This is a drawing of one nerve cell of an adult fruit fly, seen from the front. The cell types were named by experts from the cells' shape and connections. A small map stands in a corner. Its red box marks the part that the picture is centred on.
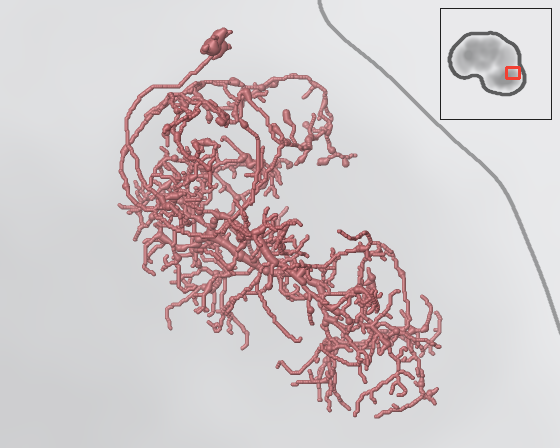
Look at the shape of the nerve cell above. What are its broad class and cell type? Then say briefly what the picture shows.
Its broad class is nerve-cord intrinsic neuron. It is of cell type INXXX246. The picture shows more than a hundred branch ends. As drawn here it is about as wide as it is tall.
